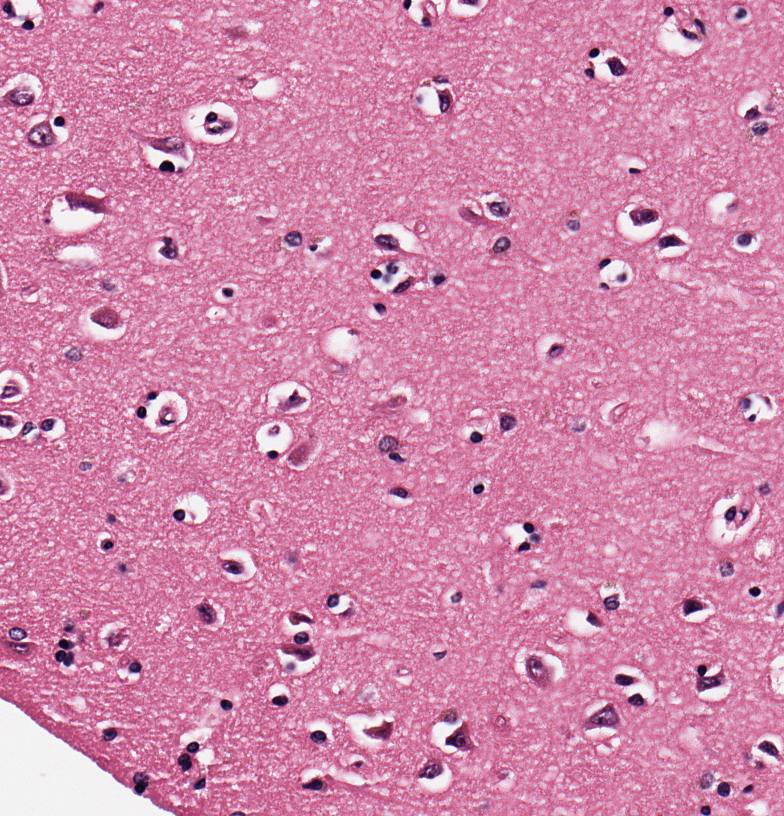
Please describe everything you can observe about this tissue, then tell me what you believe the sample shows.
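A finely granular, pale pink background fills the field, with cells lying singly within it. Larger angular cells with purplish cytoplasm are scattered across the whole field. No fat cells or muscle fibres are seen. The tissue ends in a smooth edge at the lower left corner, with blank slide beyond. The tissue is cerebral cortex.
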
